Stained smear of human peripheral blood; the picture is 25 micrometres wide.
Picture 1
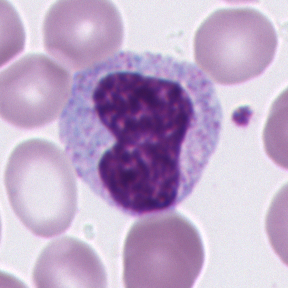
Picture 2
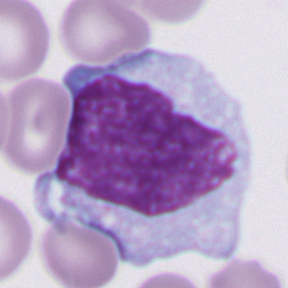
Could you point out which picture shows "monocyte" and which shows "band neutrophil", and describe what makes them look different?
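The band neutrophil is in picture 1; the monocyte is in picture 2. Their outlines differ: the band neutrophil is roughly round, whereas the monocyte's border is irregular, with uneven bumps along its edge. Size differs as well: the band neutrophil is about 14 micrometres across, its nucleus filling about 50% of the cell's area and reaching almost to the lower edge, while the monocyte's nucleus alone measures about 16 by 11 micrometres.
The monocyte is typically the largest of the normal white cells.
Fine pinkish-purple granules are scattered through the band neutrophil's cytoplasm, whereas the monocyte's cytoplasm is abundant and pale grey-blue, with no coarse coloured granules filling it.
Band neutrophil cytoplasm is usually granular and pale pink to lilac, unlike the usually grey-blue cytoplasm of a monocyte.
In neither cell can a nucleolus be seen. A small purple platelet lies just to the right of the band neutrophil, and red cells press against the monocyte's left edge.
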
